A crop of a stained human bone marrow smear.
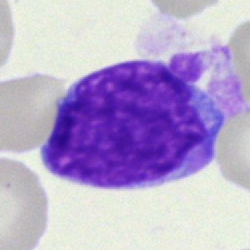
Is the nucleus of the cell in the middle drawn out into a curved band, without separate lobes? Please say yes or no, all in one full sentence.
No, compact and round or oval, the nucleus is not a curved band.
